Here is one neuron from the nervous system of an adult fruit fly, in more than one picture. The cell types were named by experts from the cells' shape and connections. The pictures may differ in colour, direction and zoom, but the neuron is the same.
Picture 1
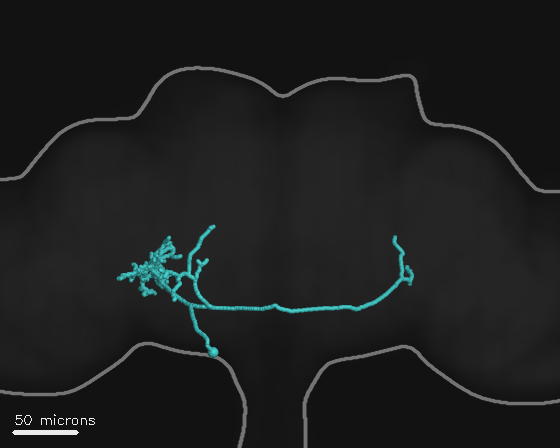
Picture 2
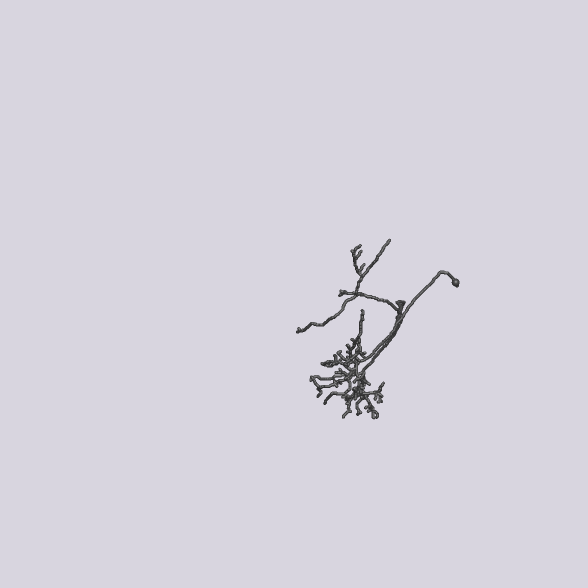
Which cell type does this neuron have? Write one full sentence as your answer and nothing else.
To this neuron applies the cell type name CB1464.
